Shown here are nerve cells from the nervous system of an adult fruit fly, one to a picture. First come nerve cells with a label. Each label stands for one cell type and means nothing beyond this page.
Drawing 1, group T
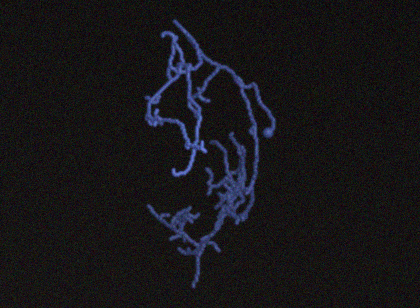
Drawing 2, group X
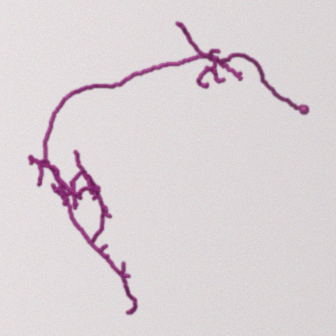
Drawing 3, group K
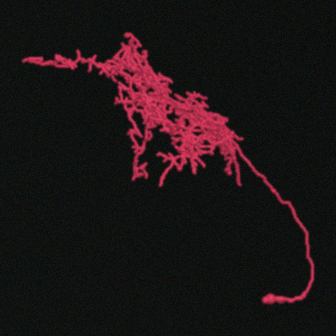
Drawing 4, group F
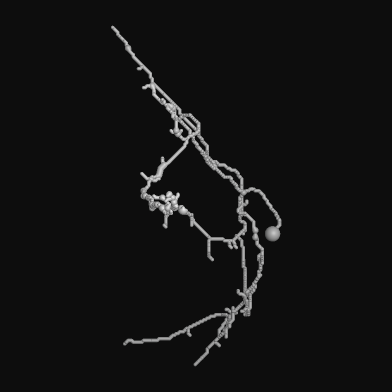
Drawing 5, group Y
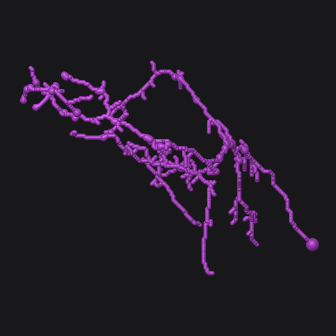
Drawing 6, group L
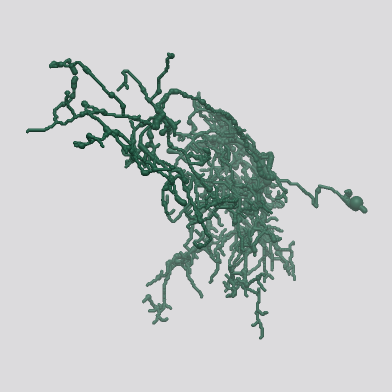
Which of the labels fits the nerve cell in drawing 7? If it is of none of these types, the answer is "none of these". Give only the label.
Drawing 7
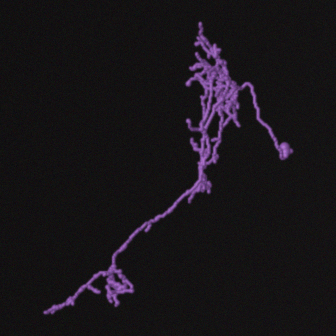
none of these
